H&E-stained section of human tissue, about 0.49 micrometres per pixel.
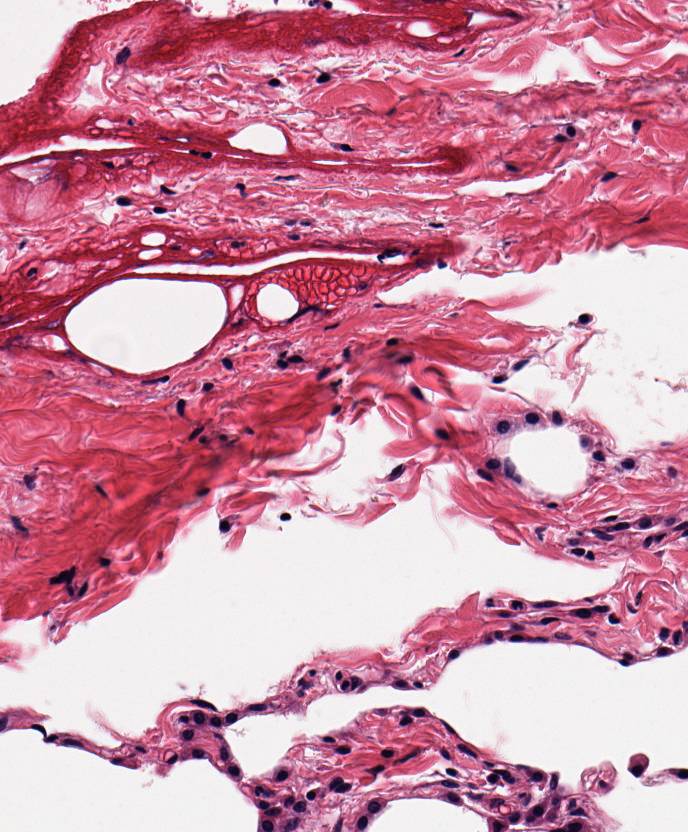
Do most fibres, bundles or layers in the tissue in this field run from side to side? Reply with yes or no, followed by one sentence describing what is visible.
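Yes. The collagen bundles run mostly horizontally across the field.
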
